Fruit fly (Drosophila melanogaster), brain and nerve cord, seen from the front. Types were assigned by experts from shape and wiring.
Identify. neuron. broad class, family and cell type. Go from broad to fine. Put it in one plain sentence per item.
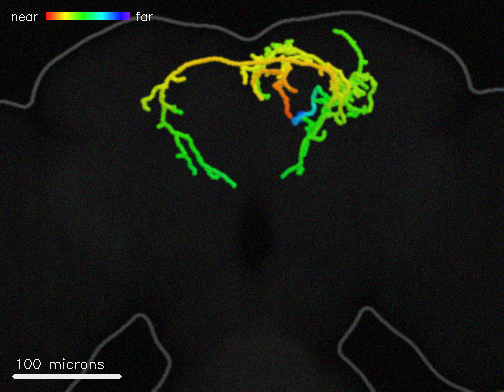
A central-brain intrinsic neuron of hemilineage DM4_dorsal, type pC1_16a.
